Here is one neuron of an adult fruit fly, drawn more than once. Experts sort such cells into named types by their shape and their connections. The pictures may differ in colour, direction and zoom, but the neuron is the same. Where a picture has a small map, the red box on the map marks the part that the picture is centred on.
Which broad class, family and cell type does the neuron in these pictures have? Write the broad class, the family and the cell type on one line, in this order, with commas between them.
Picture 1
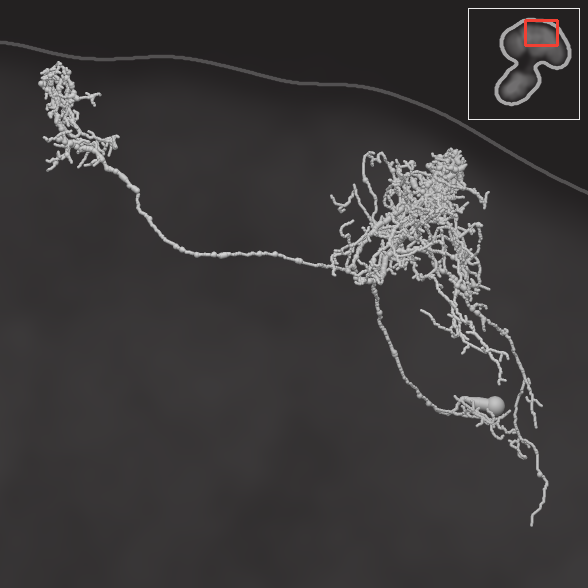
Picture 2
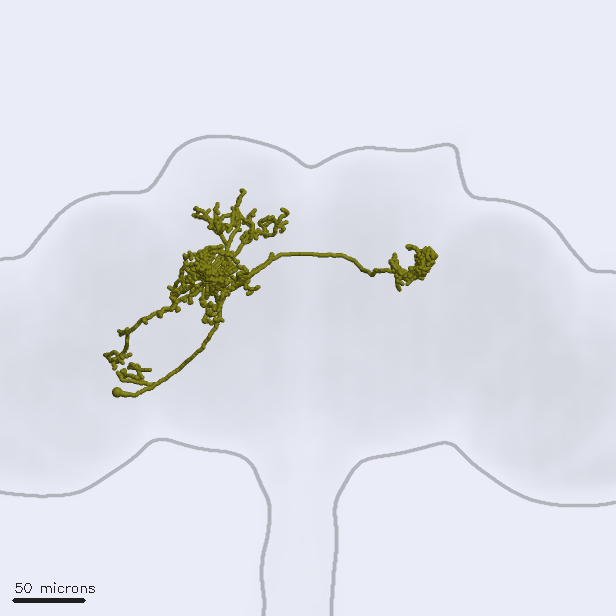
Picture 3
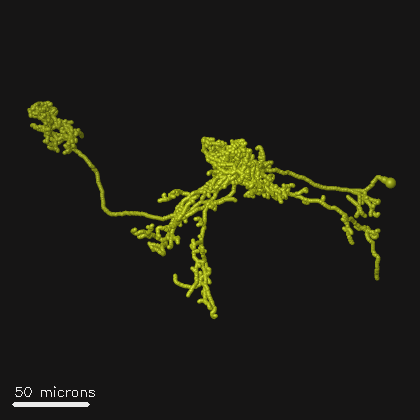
central-brain intrinsic neuron, class DAN, PPL104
